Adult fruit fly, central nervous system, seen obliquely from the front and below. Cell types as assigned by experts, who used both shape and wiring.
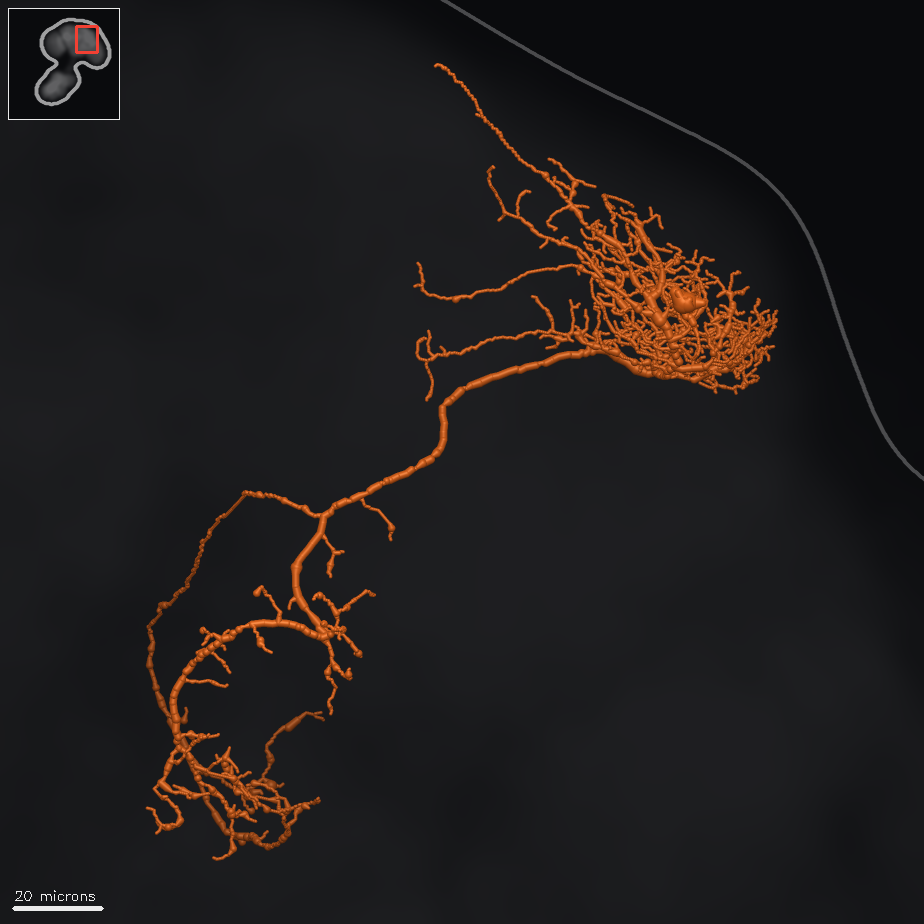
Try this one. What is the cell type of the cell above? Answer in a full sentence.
The cell type is AOTU005.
